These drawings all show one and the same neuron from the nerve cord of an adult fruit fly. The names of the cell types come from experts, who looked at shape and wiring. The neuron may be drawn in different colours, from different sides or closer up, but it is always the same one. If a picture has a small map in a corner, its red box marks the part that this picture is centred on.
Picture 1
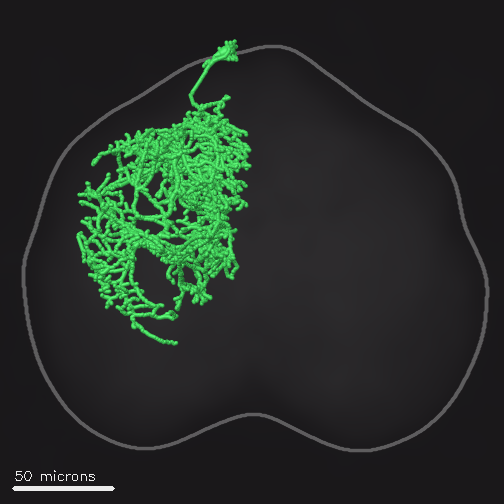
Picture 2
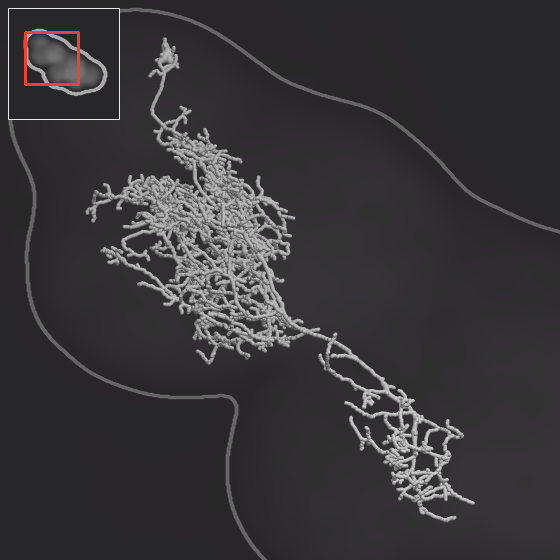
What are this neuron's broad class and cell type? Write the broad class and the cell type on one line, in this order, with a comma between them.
nerve-cord intrinsic neuron, INXXX114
